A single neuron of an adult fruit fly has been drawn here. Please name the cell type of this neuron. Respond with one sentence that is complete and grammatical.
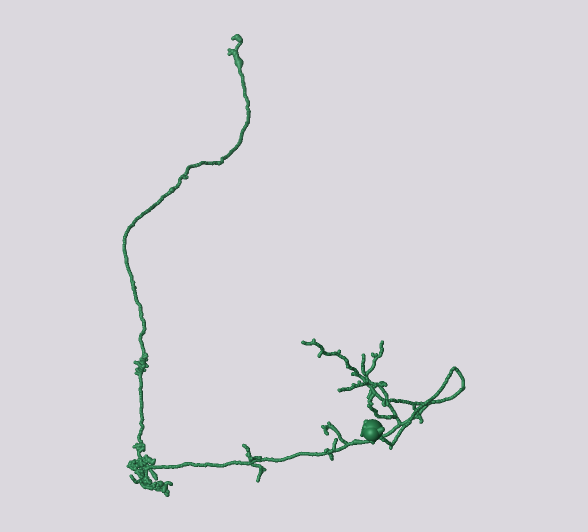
The cell type name for this neuron is C2.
